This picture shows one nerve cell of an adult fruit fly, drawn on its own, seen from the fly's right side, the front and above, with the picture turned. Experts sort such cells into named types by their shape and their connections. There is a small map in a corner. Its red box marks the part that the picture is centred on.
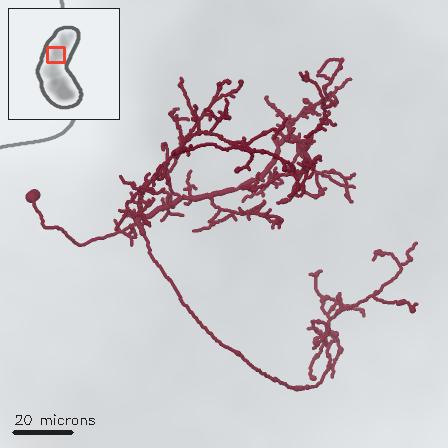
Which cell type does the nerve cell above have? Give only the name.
IN06B063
